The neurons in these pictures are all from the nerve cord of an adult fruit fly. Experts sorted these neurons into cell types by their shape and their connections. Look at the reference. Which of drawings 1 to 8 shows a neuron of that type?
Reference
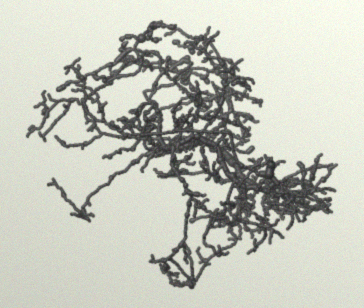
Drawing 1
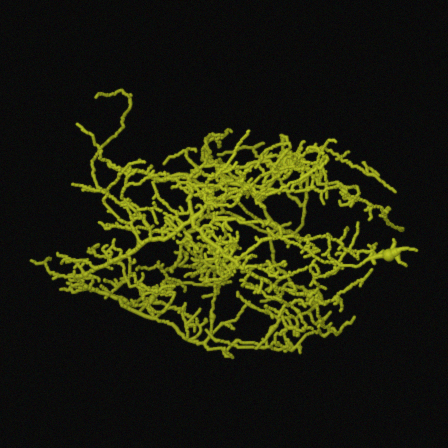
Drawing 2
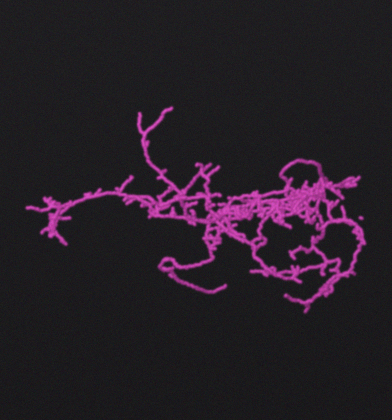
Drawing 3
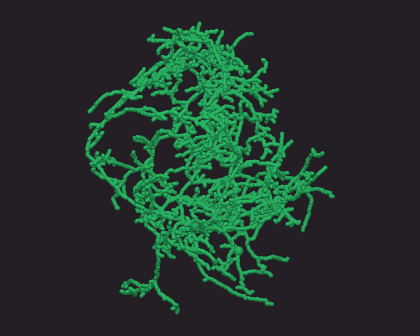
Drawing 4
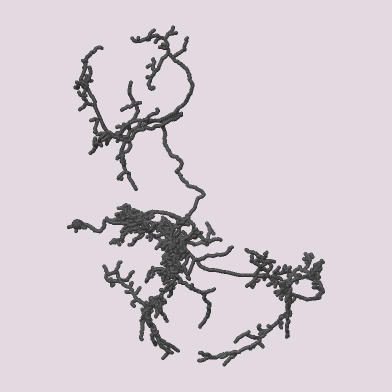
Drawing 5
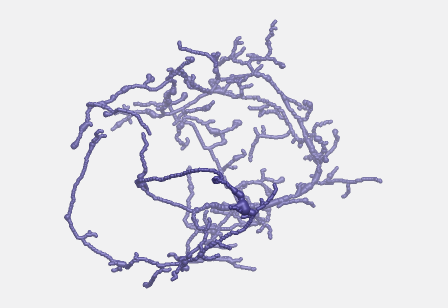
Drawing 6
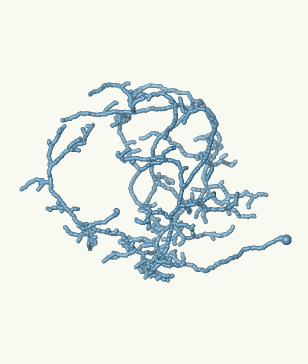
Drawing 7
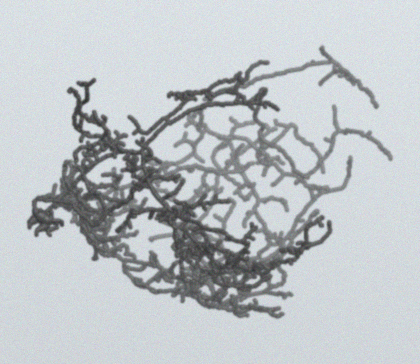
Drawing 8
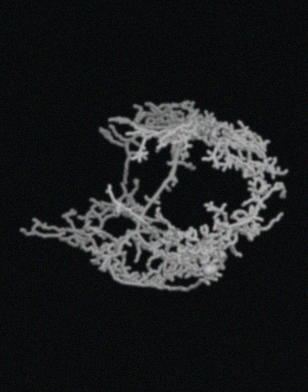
8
